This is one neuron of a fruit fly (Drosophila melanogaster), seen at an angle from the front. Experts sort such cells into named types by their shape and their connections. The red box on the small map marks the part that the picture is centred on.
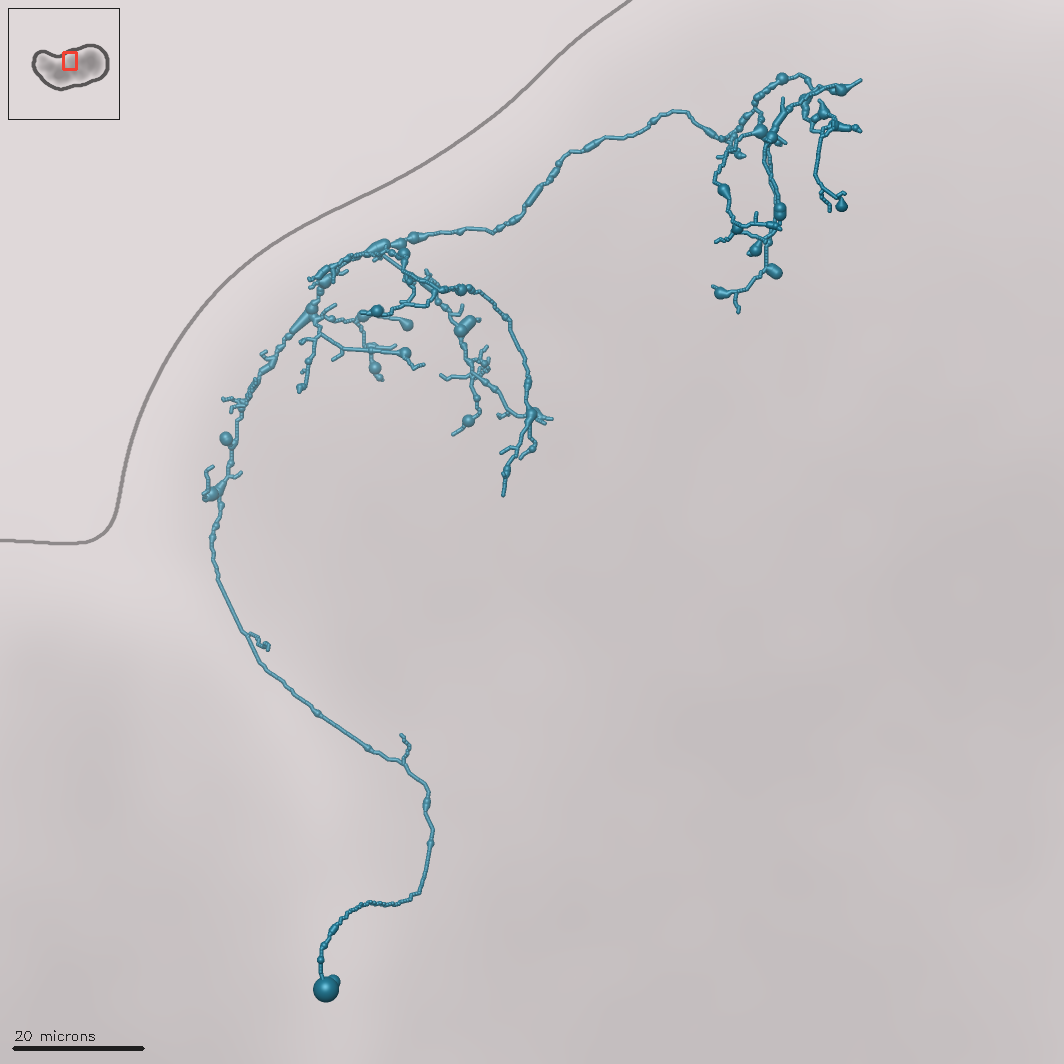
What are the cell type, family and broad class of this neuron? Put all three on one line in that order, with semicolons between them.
LHAV3b8; hemilineage LHa3; central-brain intrinsic neuron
